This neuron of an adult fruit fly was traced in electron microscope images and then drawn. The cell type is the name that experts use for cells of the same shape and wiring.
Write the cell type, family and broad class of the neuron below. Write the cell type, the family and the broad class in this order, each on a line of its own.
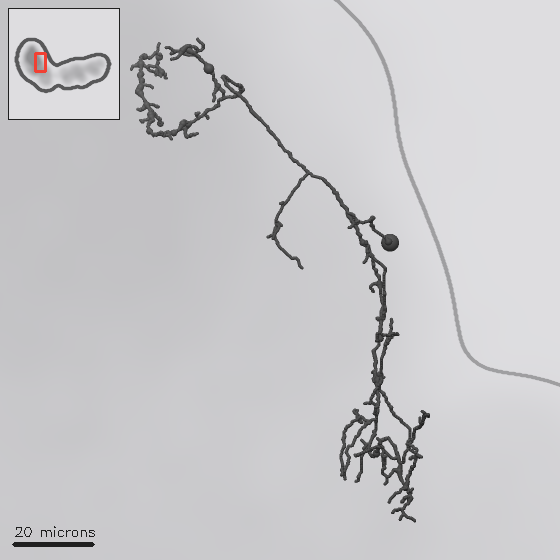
CB1997
hemilineage DM6_posterior
central-brain intrinsic neuron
